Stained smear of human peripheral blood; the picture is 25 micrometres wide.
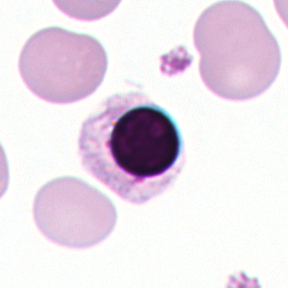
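Normoblast, from a stained peripheral blood smear under the light microscope. First, the outline is irregular and somewhat angular rather than smoothly round. Next, the nucleus shows no visible nucleoli. Last, the rim of cytoplasm is widest on the left and lower-left side of the nucleus and holds fine, scattered pink-purple specks.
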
